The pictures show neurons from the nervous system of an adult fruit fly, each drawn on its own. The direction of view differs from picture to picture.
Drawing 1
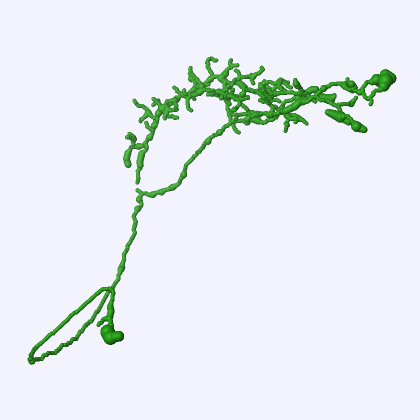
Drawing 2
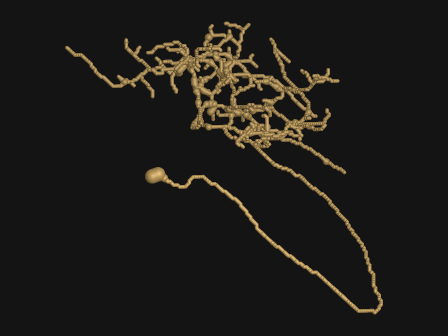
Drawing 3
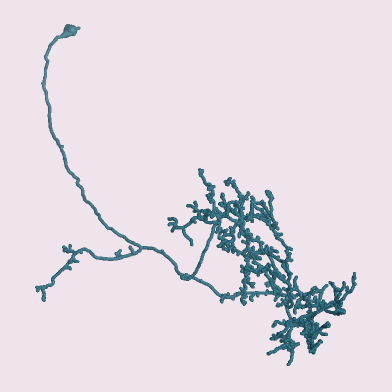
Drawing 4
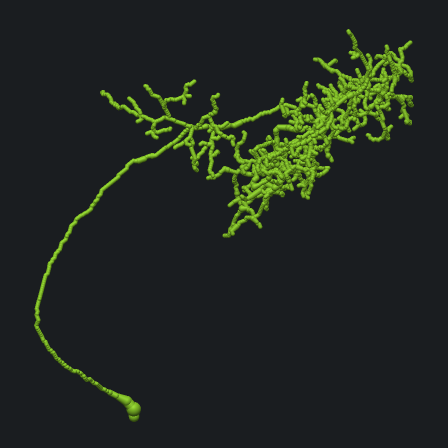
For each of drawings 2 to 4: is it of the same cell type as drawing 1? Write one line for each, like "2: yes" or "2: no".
2: no
3: no
4: no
